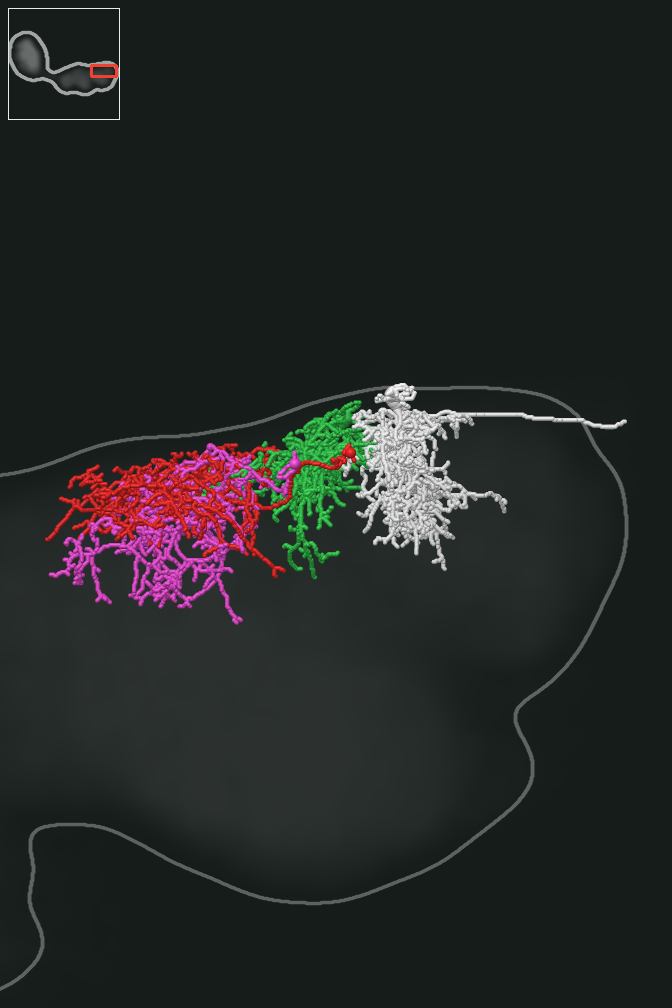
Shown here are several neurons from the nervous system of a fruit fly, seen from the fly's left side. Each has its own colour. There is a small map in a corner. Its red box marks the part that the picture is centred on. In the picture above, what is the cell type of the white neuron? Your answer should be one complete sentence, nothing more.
As its cell type, this neuron has MNad06.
